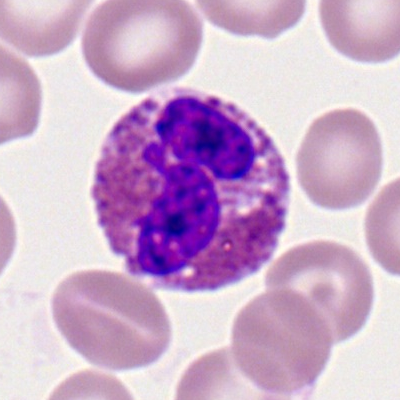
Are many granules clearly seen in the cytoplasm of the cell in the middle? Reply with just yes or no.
Yes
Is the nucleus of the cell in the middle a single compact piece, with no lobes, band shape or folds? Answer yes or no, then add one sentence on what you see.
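No. The nucleus has two lobes.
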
